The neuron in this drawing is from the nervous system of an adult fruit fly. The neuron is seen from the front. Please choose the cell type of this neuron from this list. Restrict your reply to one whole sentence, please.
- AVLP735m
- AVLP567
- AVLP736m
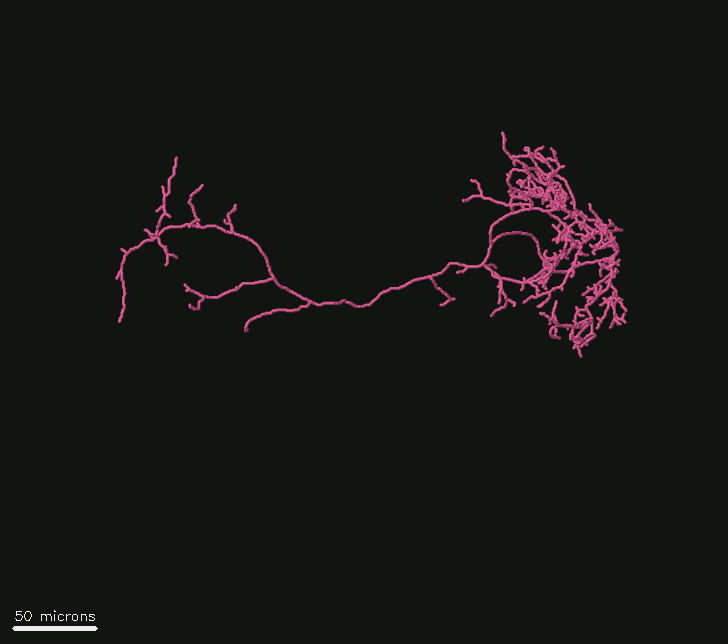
On the level of cell type, this neuron is AVLP567.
